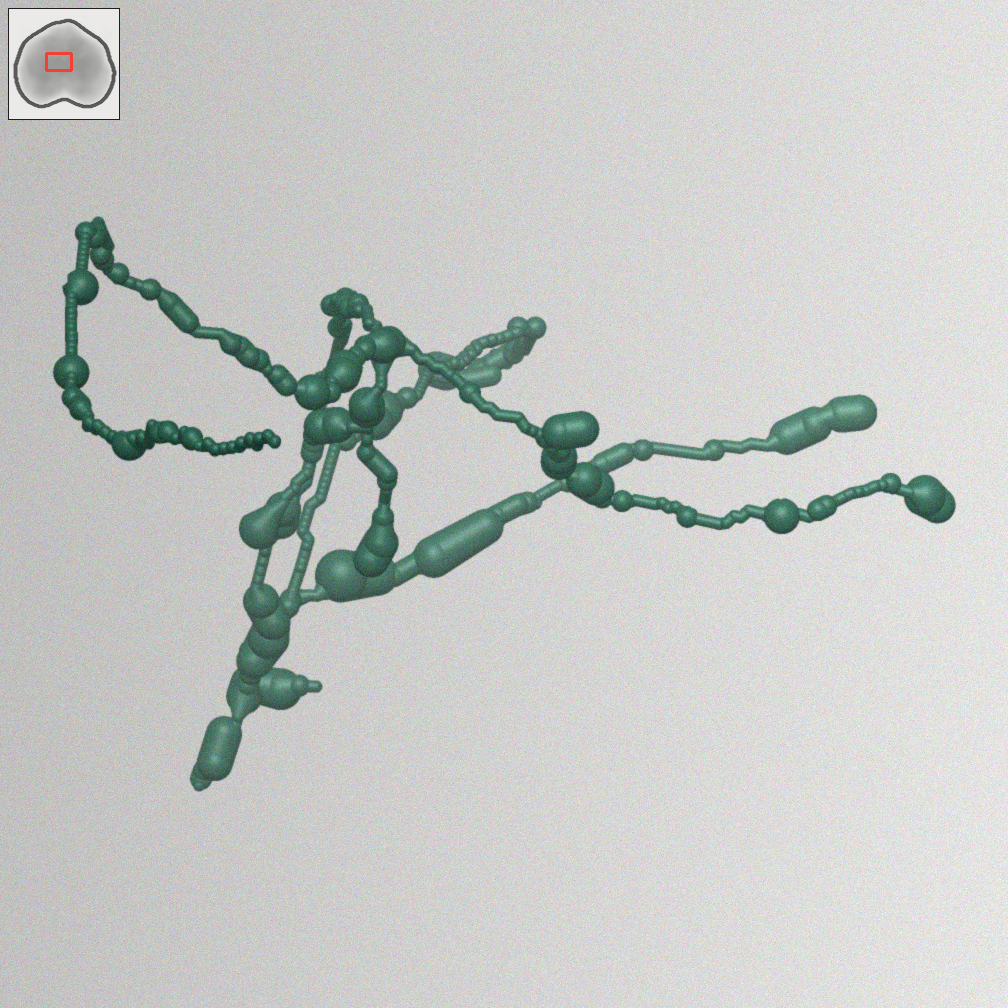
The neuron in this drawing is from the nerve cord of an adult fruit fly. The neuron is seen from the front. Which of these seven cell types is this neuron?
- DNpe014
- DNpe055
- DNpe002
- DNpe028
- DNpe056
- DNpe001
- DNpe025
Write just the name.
DNpe001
